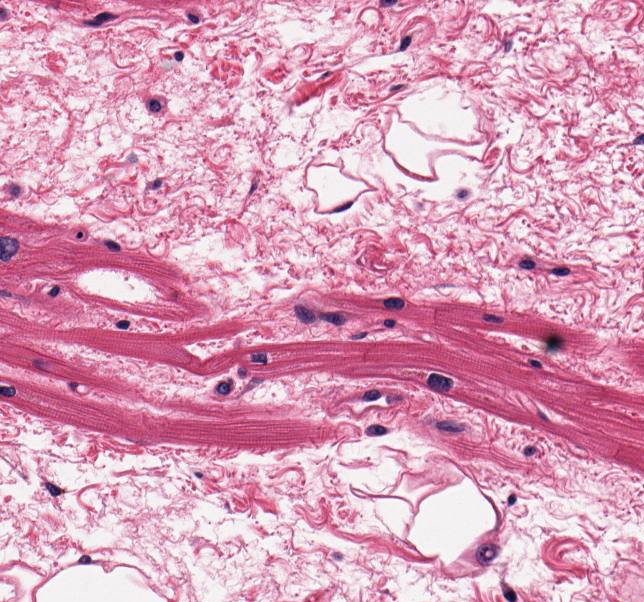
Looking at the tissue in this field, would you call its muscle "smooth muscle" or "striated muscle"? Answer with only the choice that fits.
Striated muscle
